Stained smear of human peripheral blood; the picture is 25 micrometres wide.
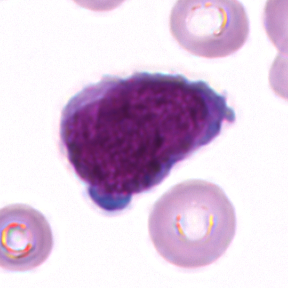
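Atypical promyelocyte at the centre of this peripheral blood smear. Look first at its outline: irregular and angular, not round. The cytoplasm is blue, and along the lower edge a small rounded bleb of that blue cytoplasm bulges outward. Now follow the upper edge, where the border is finely ragged.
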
